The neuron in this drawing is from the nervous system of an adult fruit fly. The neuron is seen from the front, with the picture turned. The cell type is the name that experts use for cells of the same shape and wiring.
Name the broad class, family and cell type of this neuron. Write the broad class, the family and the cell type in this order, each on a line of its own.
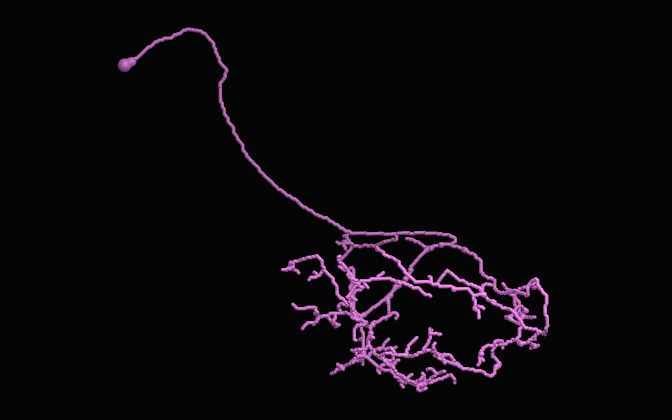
central-brain intrinsic neuron
hemilineage SIPa1_ventral
SLP104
